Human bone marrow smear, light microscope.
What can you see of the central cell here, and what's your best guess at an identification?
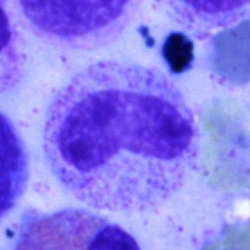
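Kidney-shaped, the nucleus has a shallow indentation along its lower edge. Its chromatin is dense purple with a slightly clumped texture, and no nucleoli can be seen. Fine pink-purple granules are scattered throughout the cytoplasm. This cell is a band neutrophil.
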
